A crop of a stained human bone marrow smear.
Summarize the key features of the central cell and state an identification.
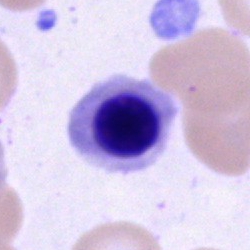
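Begin with the nucleus: it sits off-centre toward the right, so the rim of cytoplasm is wider on the left. No nucleoli can be seen in it. The cytoplasm is pale lilac-blue and contains no vacuoles. The cell is an erythroblast.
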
